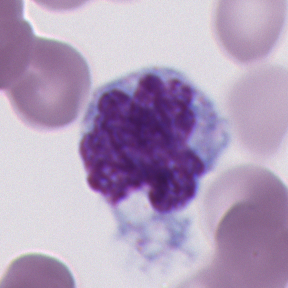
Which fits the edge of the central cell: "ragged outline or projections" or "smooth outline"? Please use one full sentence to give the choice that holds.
There is a ragged or frayed edge, or there are projections, blebs or tags, on this cell.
